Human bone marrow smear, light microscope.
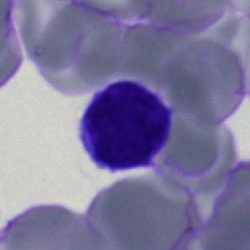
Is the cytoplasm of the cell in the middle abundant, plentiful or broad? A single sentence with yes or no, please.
No, what surrounds the nucleus is just a narrow rim of cytoplasm.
